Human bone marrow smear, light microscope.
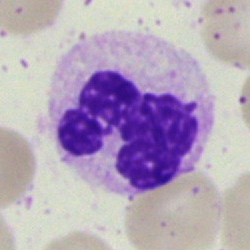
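Segmented neutrophil, the cell in the middle of this stained bone marrow smear. Take your time and trace its outline first: it is roughly round and smooth. Now look at the chromatin, which is dark purple and coarsely clumped. Around it, the cytoplasm is pale lilac-pink. Look closely and you will find fine, faint granules scattered all through it.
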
